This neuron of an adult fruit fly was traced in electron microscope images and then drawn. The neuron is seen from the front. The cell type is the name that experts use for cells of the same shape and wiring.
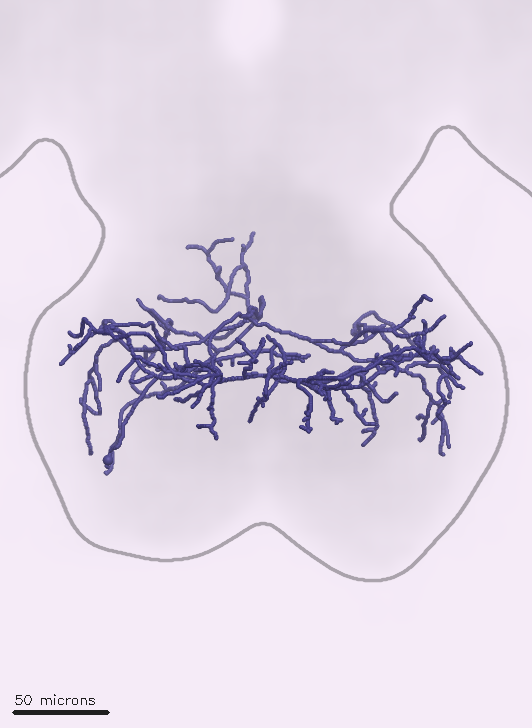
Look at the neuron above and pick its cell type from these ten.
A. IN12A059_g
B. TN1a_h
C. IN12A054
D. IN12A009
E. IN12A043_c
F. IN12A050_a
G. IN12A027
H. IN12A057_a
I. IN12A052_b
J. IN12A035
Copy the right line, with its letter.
G. IN12A027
